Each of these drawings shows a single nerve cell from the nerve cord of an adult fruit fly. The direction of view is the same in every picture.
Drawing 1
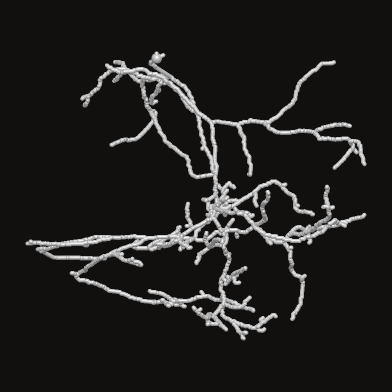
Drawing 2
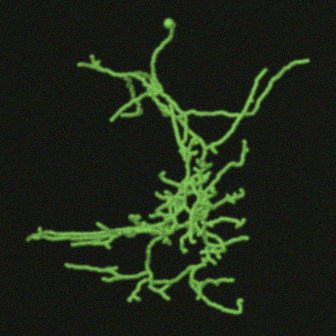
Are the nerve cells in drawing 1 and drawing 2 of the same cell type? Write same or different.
same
